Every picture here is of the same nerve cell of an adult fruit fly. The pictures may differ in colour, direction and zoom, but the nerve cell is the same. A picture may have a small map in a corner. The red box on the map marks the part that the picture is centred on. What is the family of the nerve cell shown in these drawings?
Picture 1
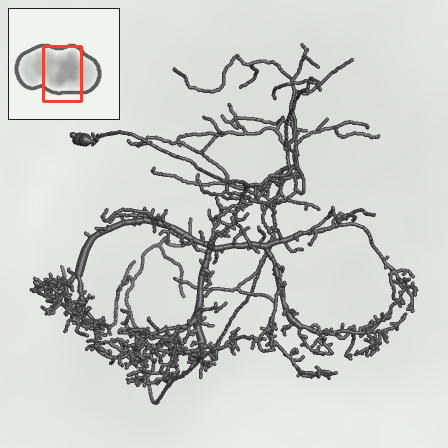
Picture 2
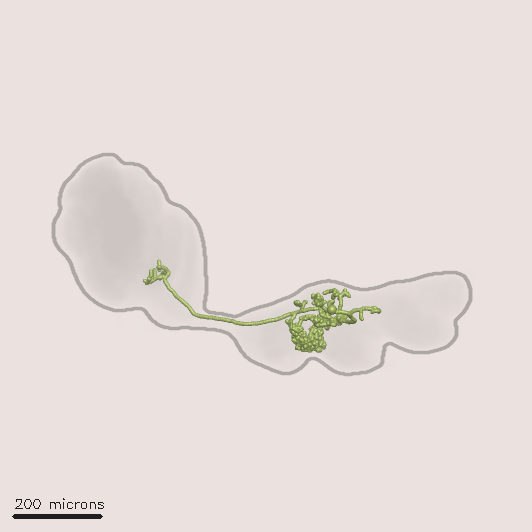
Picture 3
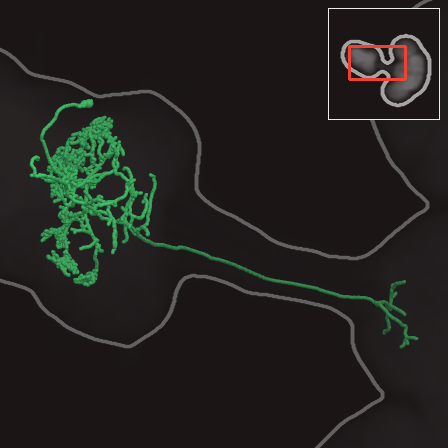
hemilineage 23B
